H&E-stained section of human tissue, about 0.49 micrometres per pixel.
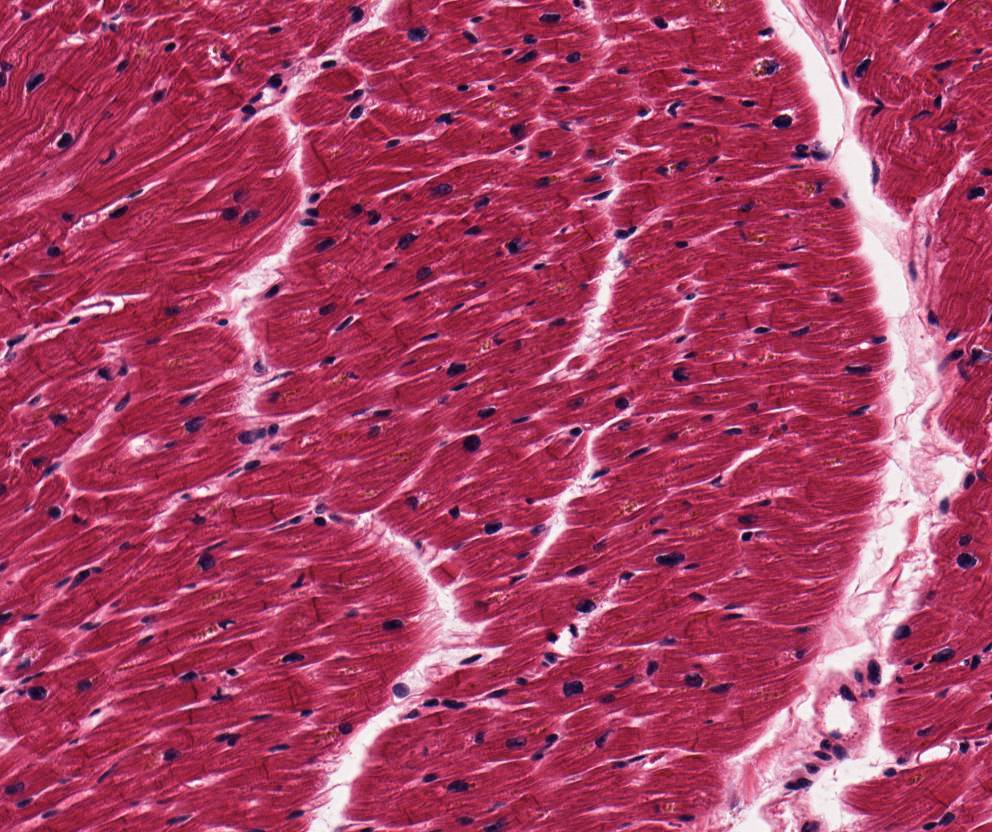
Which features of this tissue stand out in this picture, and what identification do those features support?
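The muscle fibres branch and join into one network, not parallel fibres. Cytoplasm: strongly eosinophilic, deep pink-red, finely cross-striated. Golden-brown lipofuscin granules sit at many nuclear poles. The widest cleft, at right, holds pale, wispy connective tissue. This is the left ventricle of the heart.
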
